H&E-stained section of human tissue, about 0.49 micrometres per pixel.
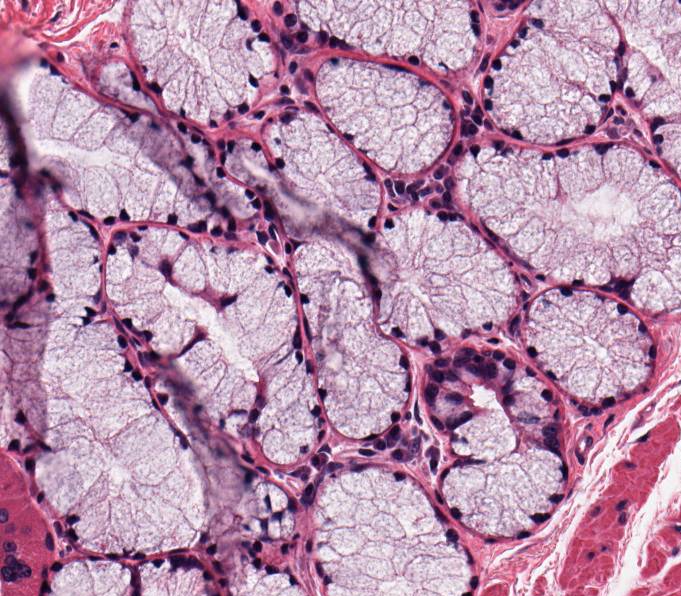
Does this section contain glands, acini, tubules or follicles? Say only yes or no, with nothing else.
Yes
